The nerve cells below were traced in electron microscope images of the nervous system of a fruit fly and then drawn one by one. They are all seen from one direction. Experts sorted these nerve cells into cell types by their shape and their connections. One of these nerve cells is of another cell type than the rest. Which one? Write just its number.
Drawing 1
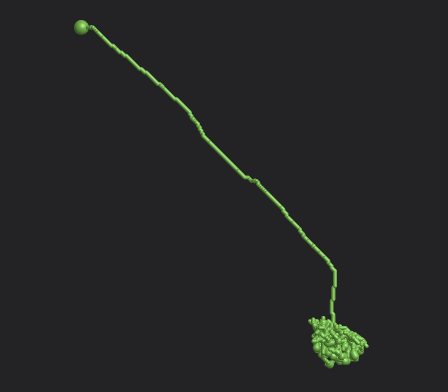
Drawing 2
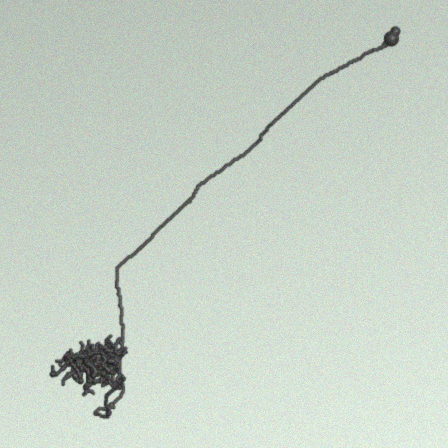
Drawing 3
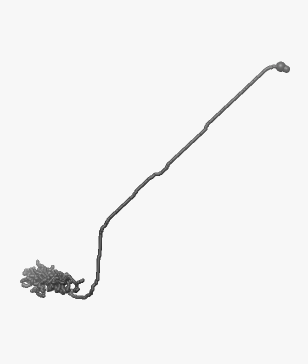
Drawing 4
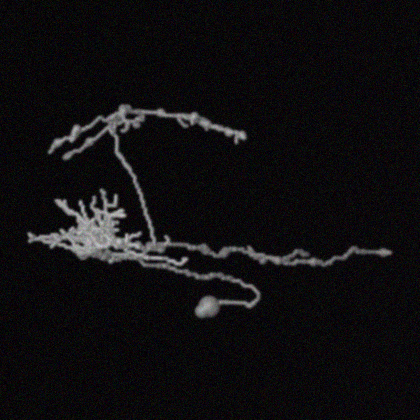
4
